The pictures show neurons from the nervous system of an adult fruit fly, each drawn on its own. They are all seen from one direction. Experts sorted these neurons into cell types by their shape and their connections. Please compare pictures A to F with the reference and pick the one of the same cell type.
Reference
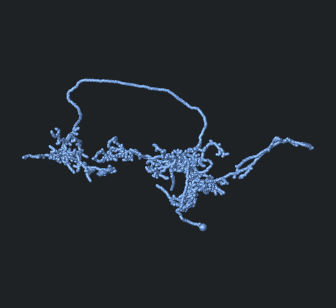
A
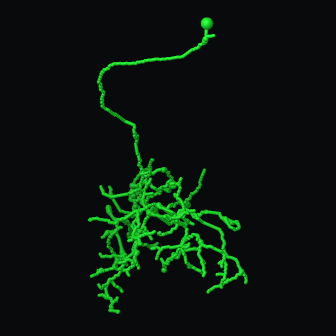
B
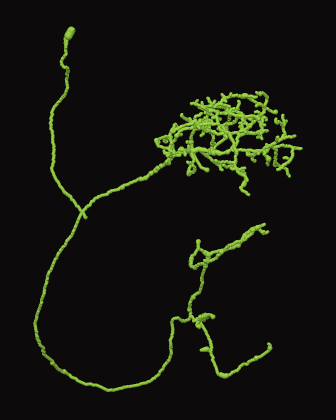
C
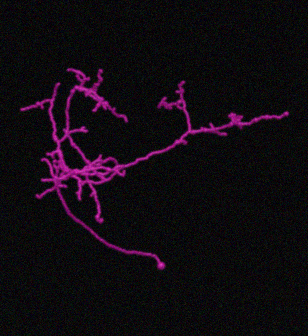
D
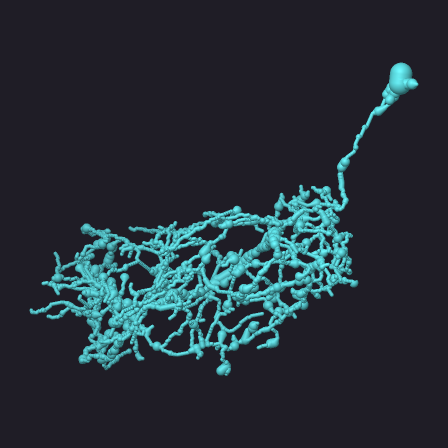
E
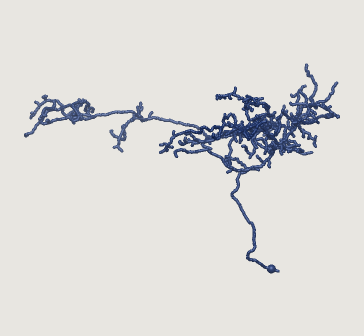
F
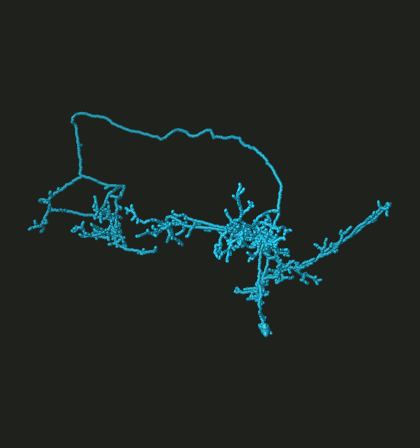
F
